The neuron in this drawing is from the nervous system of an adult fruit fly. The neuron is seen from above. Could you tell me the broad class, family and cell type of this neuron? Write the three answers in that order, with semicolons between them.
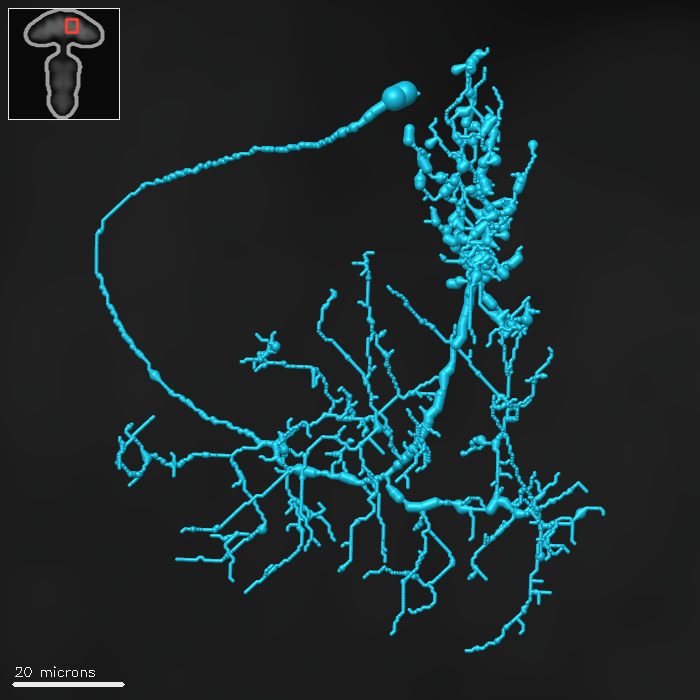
central-brain intrinsic neuron; hemilineage MD3; WED207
